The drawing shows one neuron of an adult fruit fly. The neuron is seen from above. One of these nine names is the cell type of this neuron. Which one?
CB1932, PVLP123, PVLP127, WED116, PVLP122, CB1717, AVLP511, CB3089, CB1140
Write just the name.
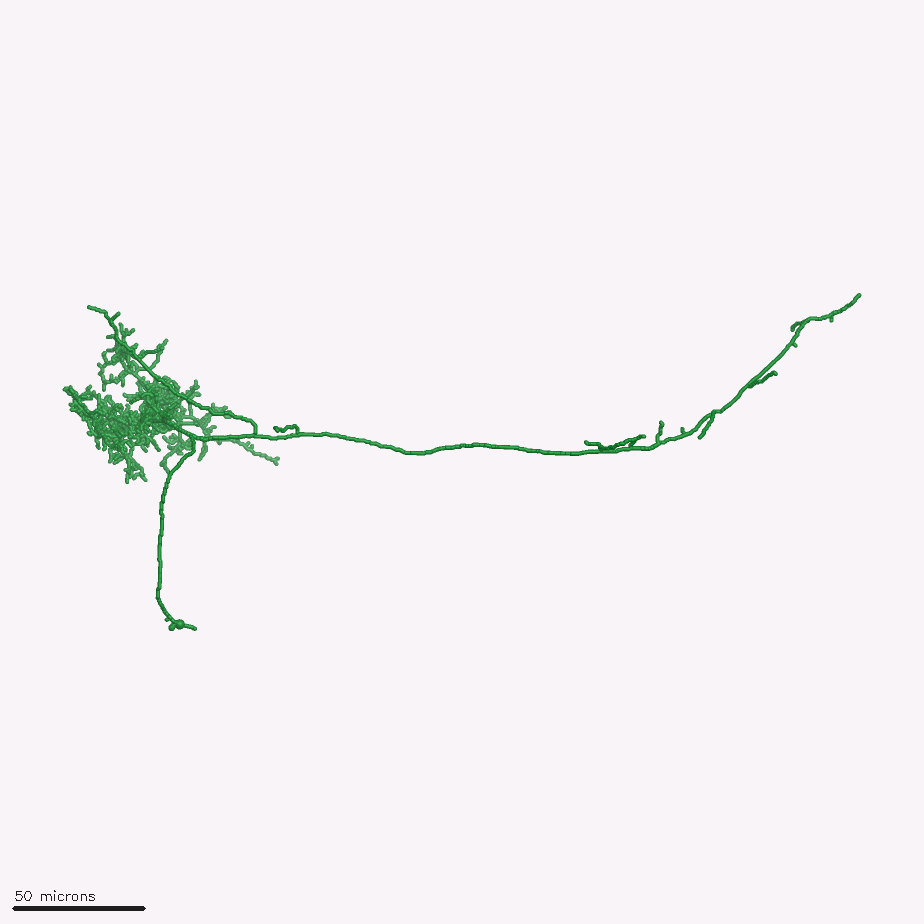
WED116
